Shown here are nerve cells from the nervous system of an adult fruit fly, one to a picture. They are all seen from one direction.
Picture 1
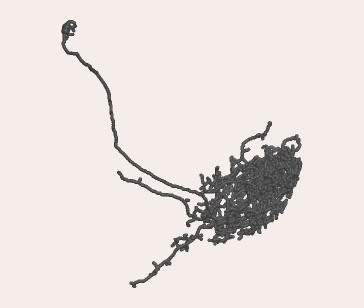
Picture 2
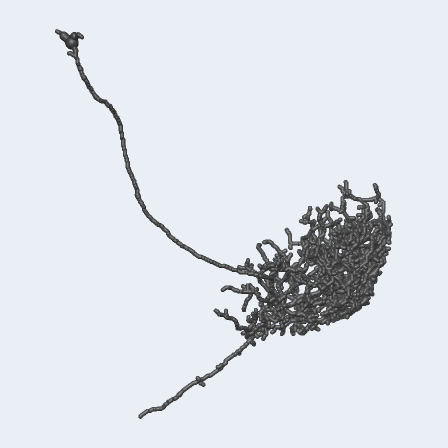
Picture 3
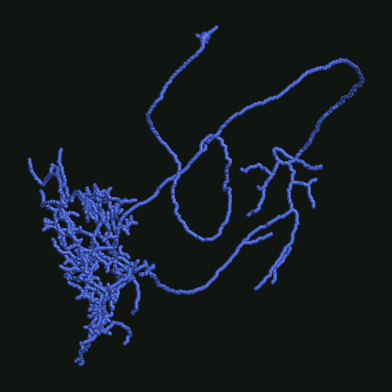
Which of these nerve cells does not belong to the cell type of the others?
3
